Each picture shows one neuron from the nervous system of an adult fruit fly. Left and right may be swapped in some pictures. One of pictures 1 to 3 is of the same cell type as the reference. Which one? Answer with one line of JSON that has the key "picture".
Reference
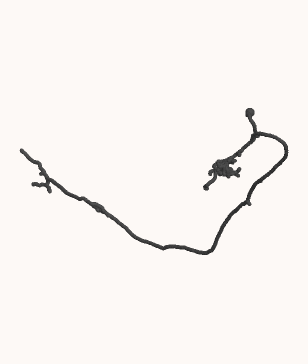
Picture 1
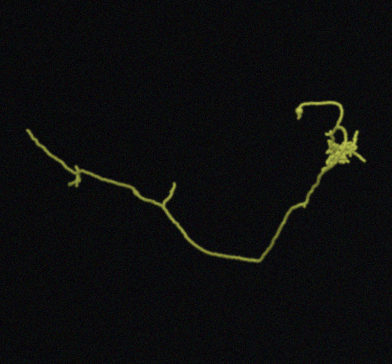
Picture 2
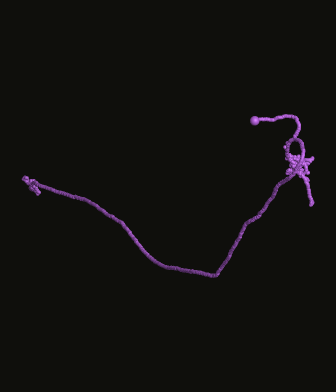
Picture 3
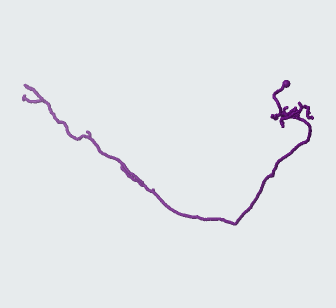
{"picture": 1}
